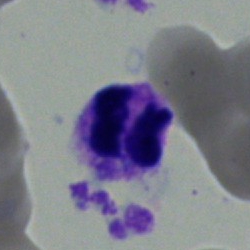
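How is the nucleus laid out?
It's split into two thick lobes lying side by side, and the chromatin is dense and very dark purple.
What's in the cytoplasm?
It's filled with fine violet granules.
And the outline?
Roughly round, with a slightly ragged lower edge.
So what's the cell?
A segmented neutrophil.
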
